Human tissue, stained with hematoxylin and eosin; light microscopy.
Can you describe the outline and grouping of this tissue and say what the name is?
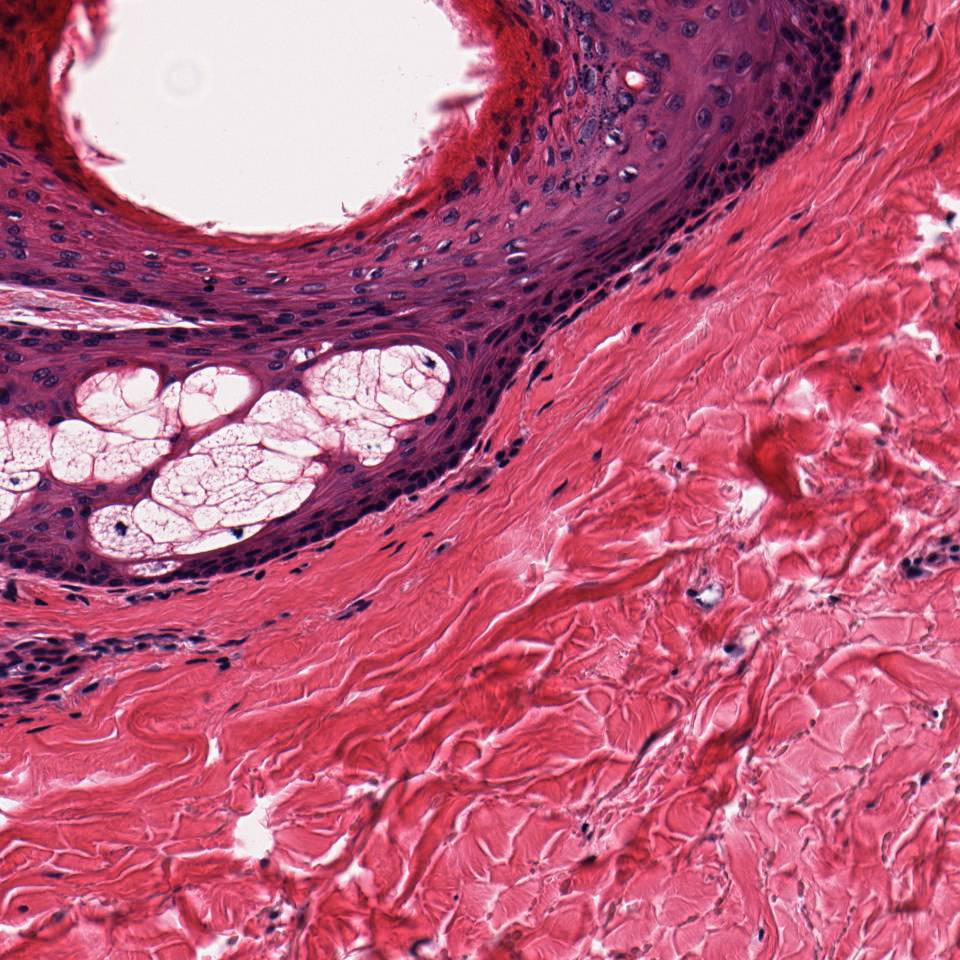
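Upper left is an epithelium-lined cavity with glandular lobules; lower right, dense pink fibrous stroma. The lining is stratified, and its darkest, most crowded nuclei sit along the outer border. Below the lumen on the left, lobules of sebaceous cells with pale, finely vacuolated cytoplasm sit enclosed within the epithelium. The collagen bundles next to it run parallel to its curved outer border. It's skin of the suprapubic region.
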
